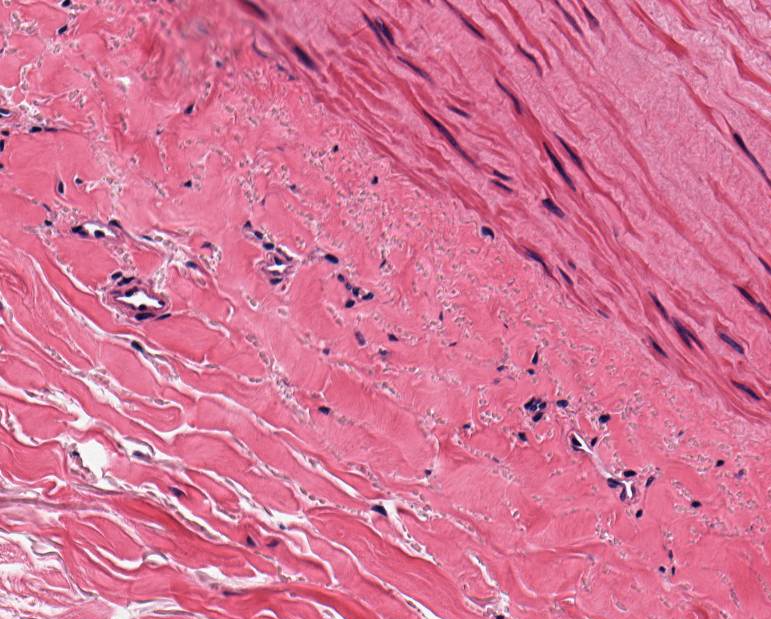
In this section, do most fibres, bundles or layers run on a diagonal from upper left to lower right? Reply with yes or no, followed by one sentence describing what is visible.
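Yes. The tissue is laid out in bands that run diagonally from the upper left towards the lower right.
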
